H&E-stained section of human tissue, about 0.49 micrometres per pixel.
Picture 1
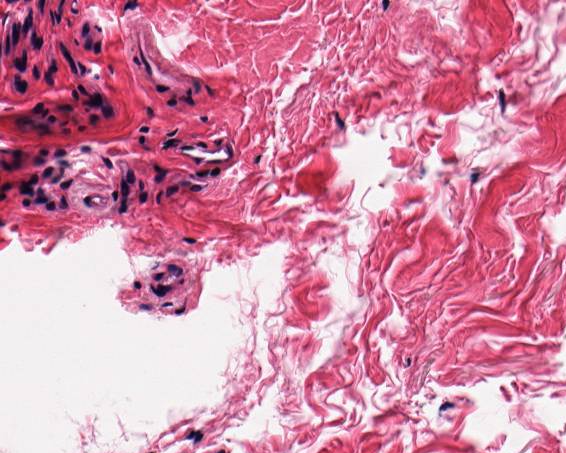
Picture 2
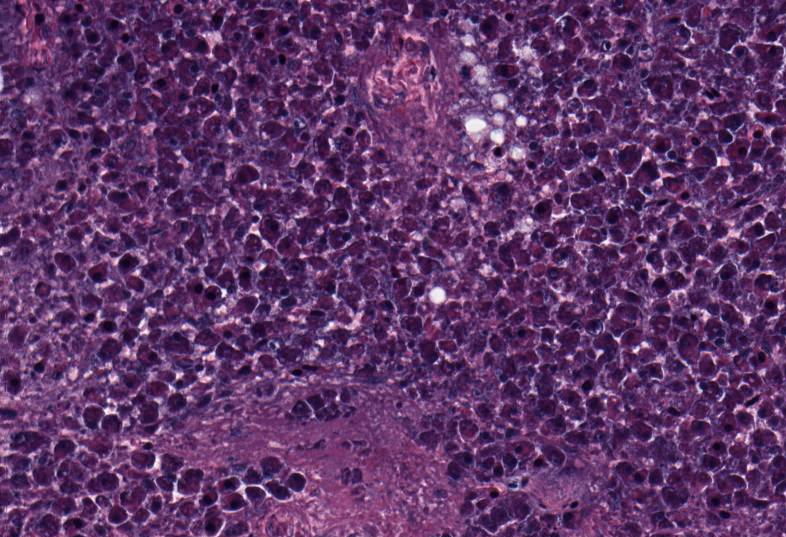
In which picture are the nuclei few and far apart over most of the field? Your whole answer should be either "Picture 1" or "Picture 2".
Picture 1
